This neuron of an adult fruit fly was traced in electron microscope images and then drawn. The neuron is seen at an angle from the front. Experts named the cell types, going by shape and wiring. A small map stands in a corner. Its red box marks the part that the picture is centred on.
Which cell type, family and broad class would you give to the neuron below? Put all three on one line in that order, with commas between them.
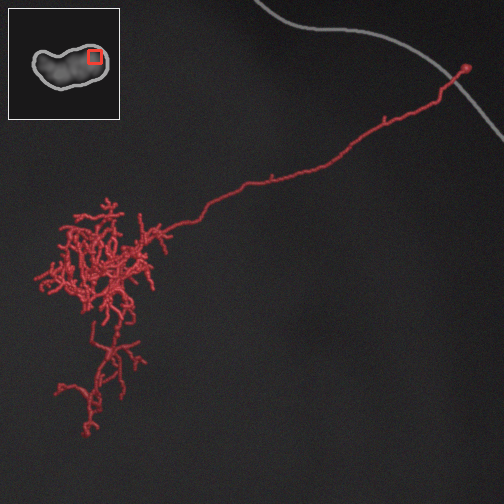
Tm24, Tm, optic-lobe intrinsic neuron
